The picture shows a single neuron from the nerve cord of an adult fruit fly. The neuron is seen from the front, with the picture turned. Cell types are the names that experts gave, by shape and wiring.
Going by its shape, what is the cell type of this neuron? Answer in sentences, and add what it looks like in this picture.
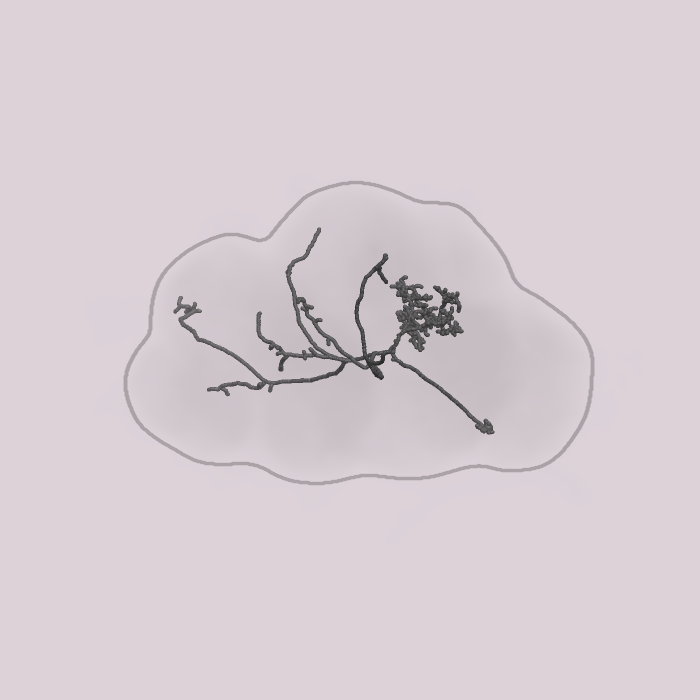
The cell type is IN18B032. Its broad class is nerve-cord intrinsic neuron. As drawn here it is wider than it is tall.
